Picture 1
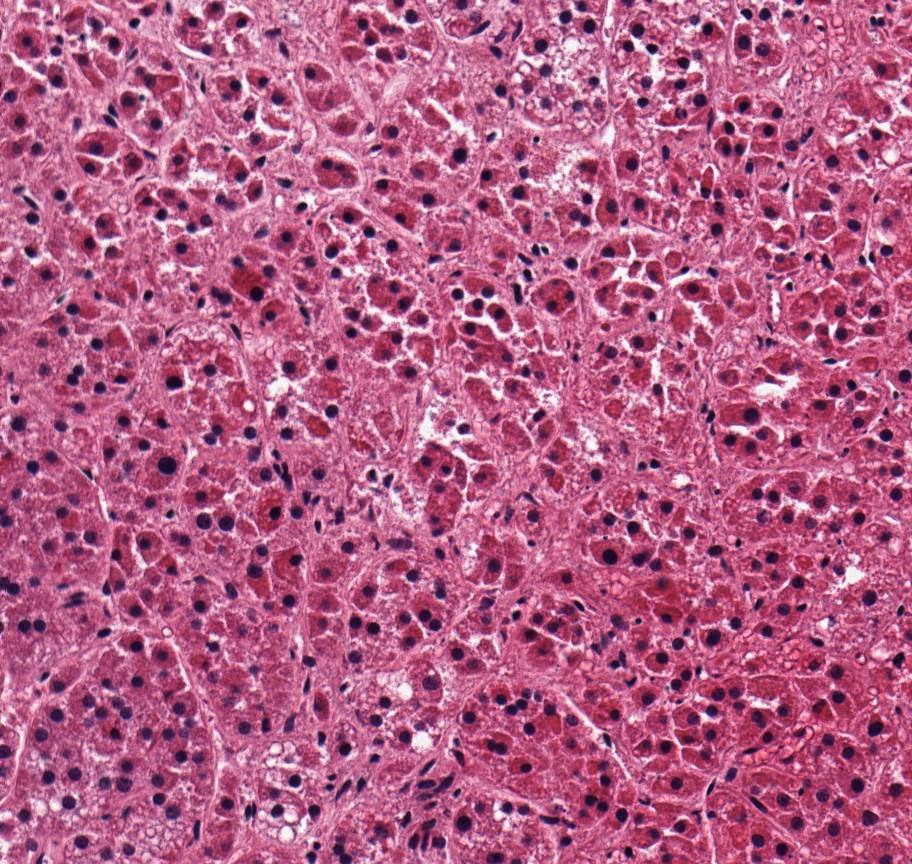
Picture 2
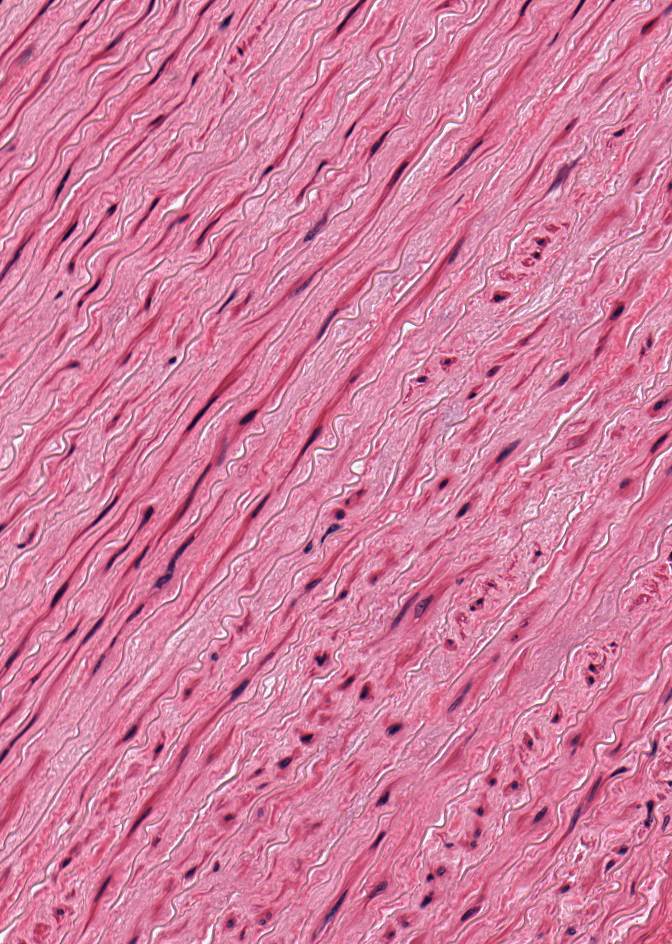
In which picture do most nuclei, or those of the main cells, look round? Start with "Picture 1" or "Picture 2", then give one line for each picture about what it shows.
Picture 1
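In picture 1: Most of the main cells have a single round, dark nucleus that sits centrally.
In picture 2: Most nuclei are dark, thin and spindle-shaped, lying parallel to the fibres.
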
